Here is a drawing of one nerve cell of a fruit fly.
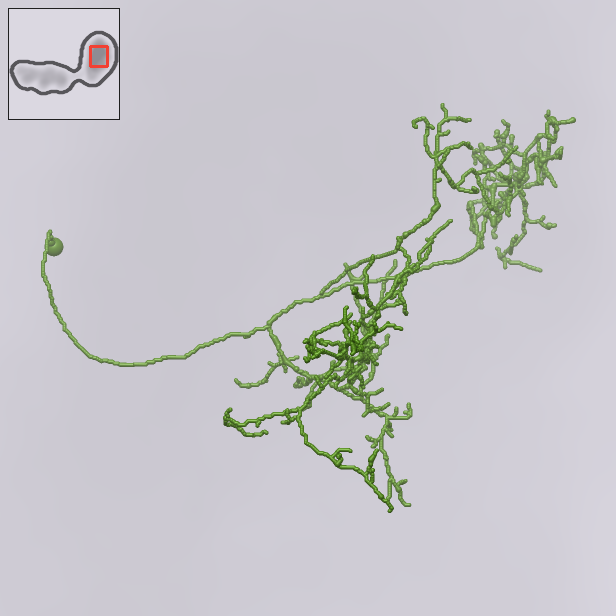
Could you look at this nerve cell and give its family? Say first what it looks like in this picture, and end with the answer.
The cell body is on the left of the picture. The picture shows dozens of branch ends. Its broad class is central-brain intrinsic neuron. The family is hemilineage DL1_ventral.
